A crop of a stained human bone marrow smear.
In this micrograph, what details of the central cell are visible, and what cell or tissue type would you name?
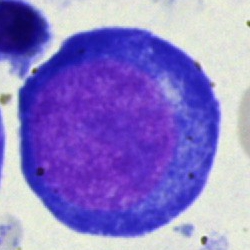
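First, the nucleus: off-centre, towards the left. Its chromatin looks finely granular and evenly spread, with no coarse clumps. The cytoplasm is deep blue, with a paler zone beside the nucleus on its upper right. I'd call this a proerythroblast.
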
